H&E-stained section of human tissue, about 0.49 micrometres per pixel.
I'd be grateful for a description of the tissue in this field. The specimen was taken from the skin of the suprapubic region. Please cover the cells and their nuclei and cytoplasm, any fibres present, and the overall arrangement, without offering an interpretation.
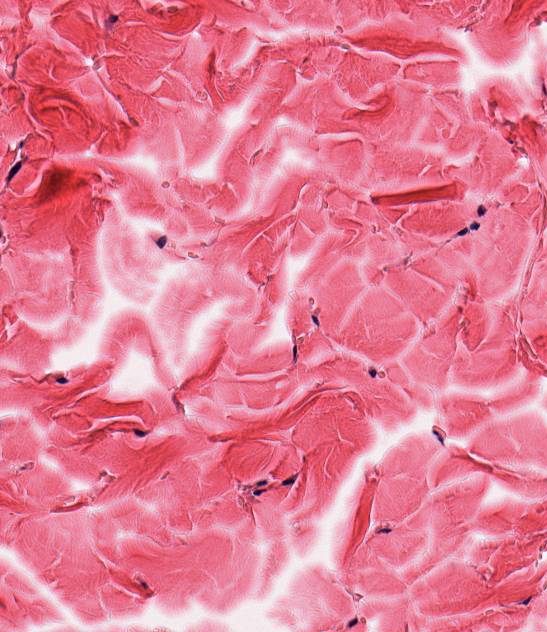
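Thick collagen bundles fill the whole field, running every which way. They take eosin deep pink to red. Nuclei are sparse, scattered singly or in little groups between the bundles, and there's no epithelium anywhere.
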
